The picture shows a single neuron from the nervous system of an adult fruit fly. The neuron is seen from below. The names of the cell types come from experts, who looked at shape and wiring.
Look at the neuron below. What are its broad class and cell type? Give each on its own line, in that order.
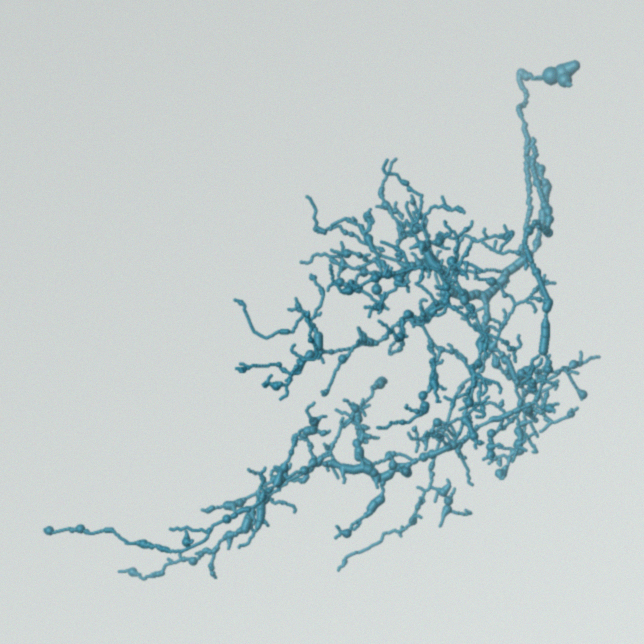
central-brain intrinsic neuron
GNG185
